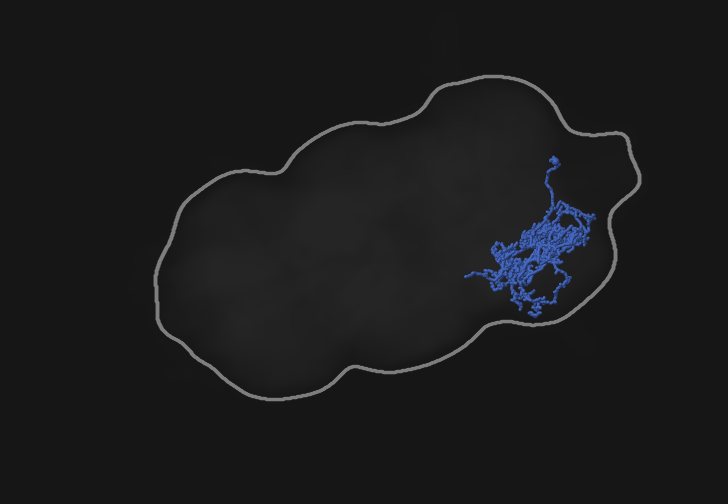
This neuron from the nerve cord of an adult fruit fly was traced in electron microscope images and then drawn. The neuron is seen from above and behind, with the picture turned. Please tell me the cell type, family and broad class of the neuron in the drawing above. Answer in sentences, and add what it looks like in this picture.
The cell type is IN01A030. Its family is hemilineage 01A. This is a nerve-cord intrinsic neuron. In this view it is about as wide as it is tall.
